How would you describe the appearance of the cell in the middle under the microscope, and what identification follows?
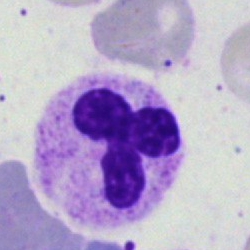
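Look first at the edge: it is smooth, with no projections from the surface. The nuclear chromatin is dense and dark purple. Plenty of pale pinkish-lilac cytoplasm surrounds the nucleus, and fine purple-pink granules are scattered all through it. This is a segmented neutrophil.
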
